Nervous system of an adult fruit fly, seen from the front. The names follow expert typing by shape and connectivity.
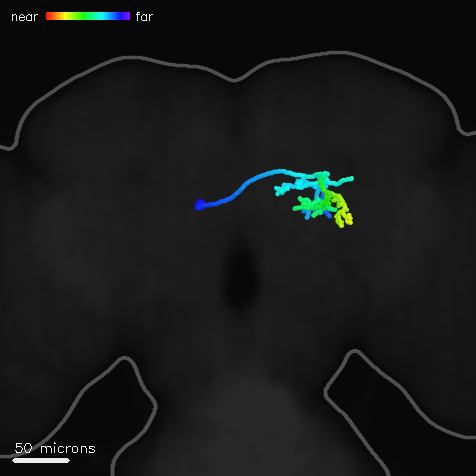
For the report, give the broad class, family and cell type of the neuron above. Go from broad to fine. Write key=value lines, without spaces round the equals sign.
broad_class=central-brain intrinsic neuron
family=hemilineage DM6_posterior
cell_type=CB2459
